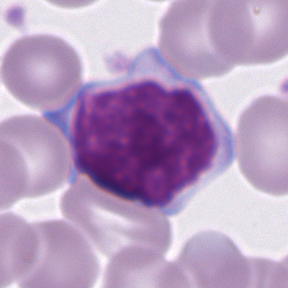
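Typical lymphocyte. The outline is angular, with several straight edges and corners rather than a smooth circle. The nucleus is a single rounded mass without lobes or deep indentations, and no distinct nucleoli are visible. Cytoplasm forms a scant, pale blue rim around the nucleus.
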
